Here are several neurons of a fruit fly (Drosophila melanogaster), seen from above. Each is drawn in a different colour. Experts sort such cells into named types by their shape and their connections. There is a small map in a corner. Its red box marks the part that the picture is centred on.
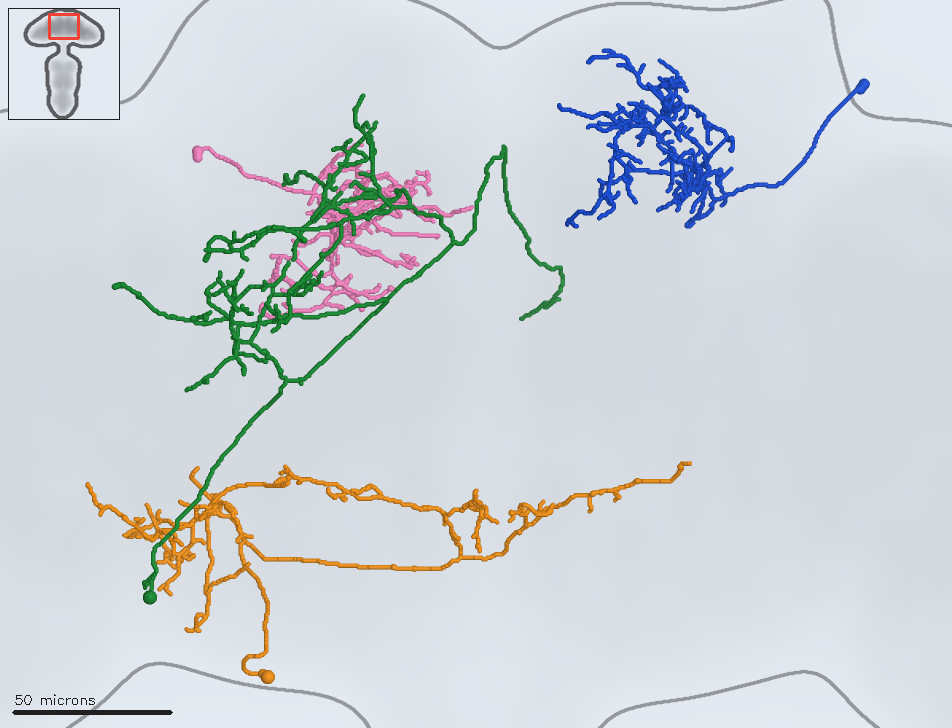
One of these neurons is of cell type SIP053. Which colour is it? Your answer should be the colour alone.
green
